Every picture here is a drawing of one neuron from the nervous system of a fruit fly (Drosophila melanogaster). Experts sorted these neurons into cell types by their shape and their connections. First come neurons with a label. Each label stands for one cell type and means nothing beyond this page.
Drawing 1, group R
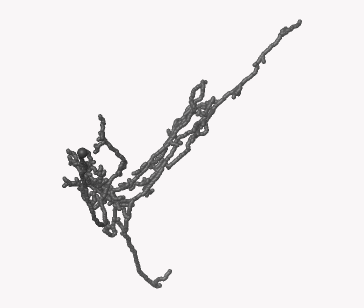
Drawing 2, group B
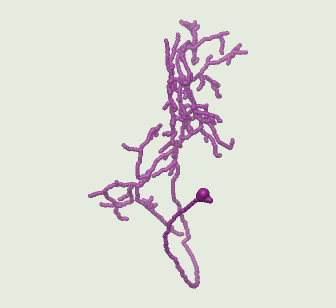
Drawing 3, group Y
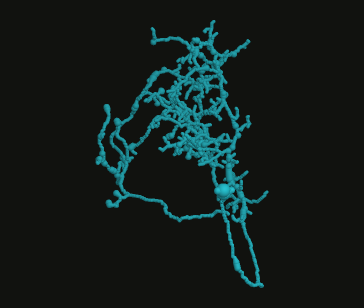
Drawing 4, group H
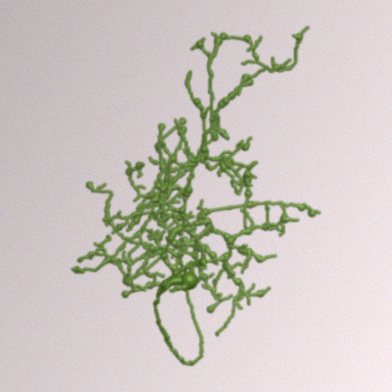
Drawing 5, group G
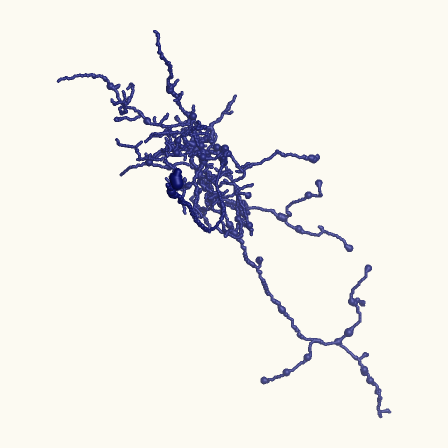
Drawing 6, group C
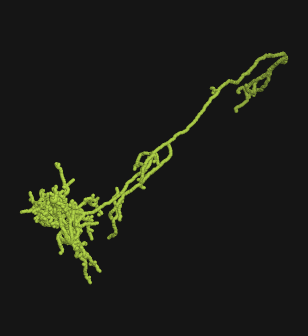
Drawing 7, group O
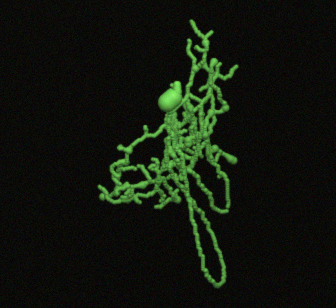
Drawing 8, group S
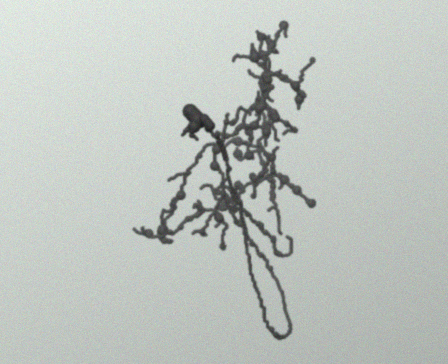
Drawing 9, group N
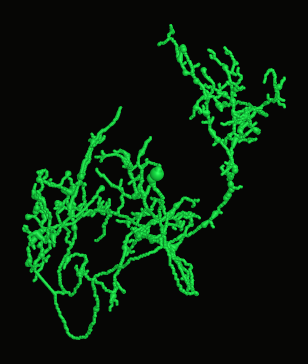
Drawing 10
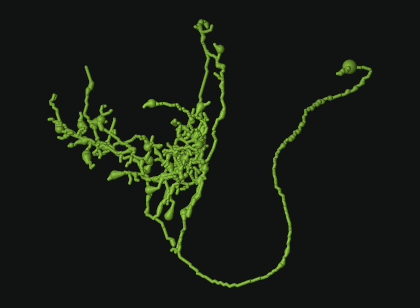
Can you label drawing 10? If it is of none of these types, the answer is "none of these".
group O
